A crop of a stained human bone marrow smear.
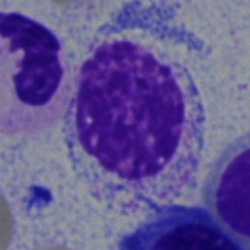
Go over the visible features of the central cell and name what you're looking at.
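Start with the outline, which is roughly round. Now look at the chromatin: it is coarse and clumped, with small paler patches between darker areas. In the cytoplasm you can find fine purplish-red granules scattered about, but no clear vacuoles. This is a myelocyte.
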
